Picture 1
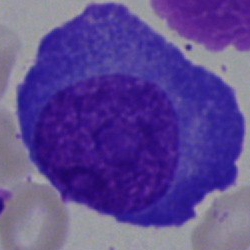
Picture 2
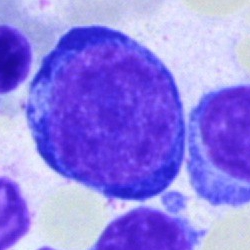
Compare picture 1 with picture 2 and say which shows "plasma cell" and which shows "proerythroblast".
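Picture 1 shows the plasma cell, and picture 2 shows the proerythroblast. Both have deep blue cytoplasm, but in picture 1 it is abundant, whereas in picture 2 it forms only a narrow rim around the nucleus, wider on the left side than on the right. Picture 1 also has a paler zone in the cytoplasm just to the right of the nucleus, and no distinct nucleolus stands out within its nucleus. Its outline is irregular, with small bumps along the edge. In picture 2, the chromatin is finely stippled rather than coarsely clumped.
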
